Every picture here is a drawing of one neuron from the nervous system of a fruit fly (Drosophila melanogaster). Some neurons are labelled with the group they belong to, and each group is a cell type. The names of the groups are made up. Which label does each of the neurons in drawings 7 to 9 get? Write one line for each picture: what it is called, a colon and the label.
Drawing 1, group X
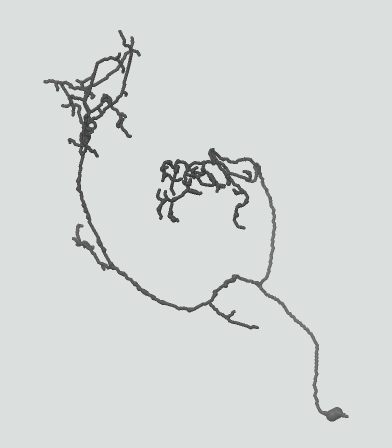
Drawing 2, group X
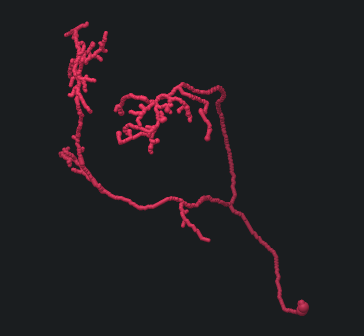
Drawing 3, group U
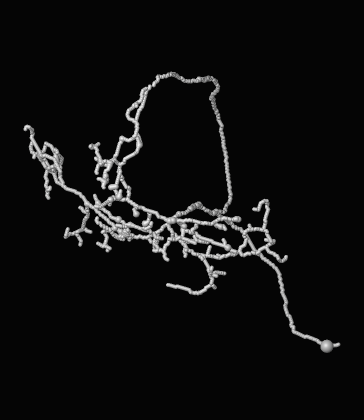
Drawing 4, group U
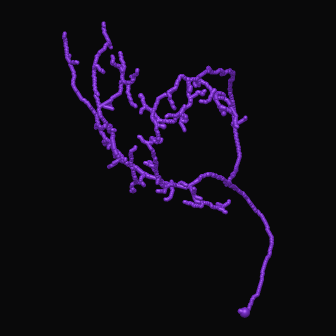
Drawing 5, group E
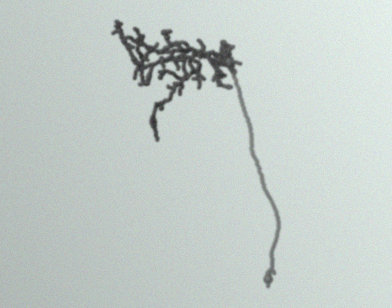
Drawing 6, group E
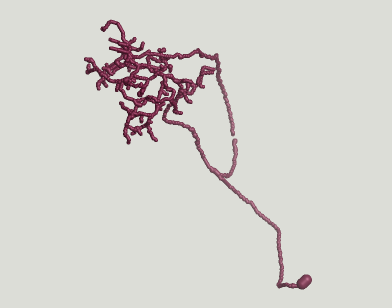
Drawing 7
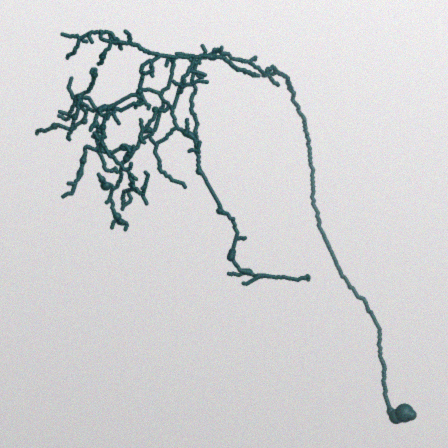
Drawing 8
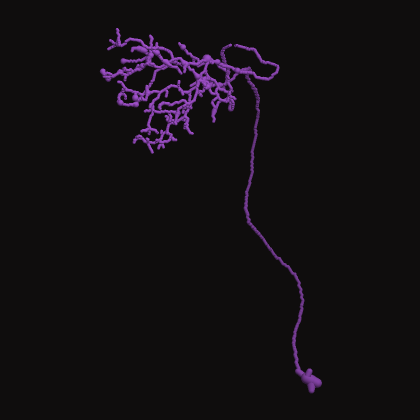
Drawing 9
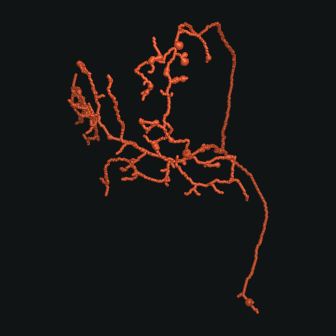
7: group E
8: group E
9: group U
